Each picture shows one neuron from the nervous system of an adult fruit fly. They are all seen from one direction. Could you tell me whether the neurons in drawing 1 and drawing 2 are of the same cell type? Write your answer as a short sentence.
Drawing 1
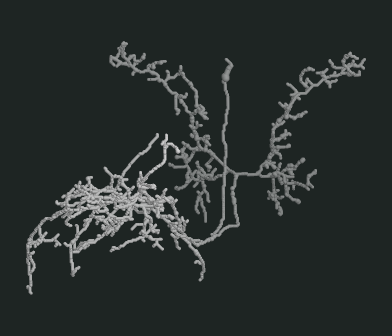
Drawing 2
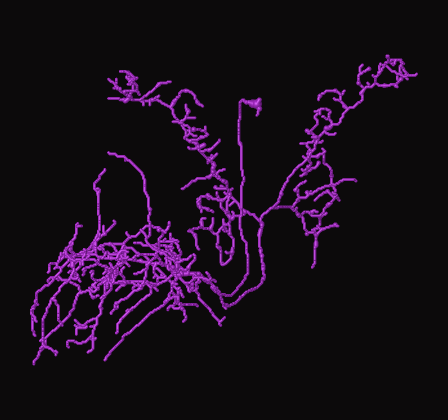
They are of the same cell type.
